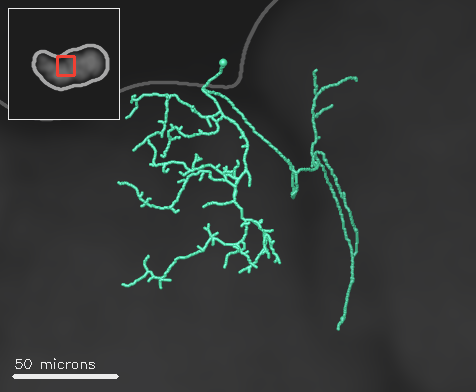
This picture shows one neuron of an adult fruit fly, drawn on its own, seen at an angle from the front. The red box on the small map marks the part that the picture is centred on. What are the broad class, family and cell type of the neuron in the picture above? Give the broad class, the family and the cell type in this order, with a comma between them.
visual projection neuron, MeVP, MeVP14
